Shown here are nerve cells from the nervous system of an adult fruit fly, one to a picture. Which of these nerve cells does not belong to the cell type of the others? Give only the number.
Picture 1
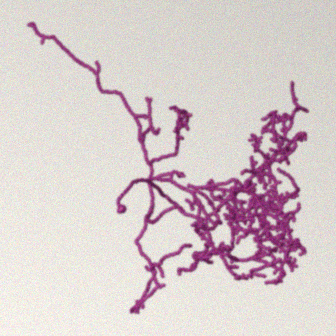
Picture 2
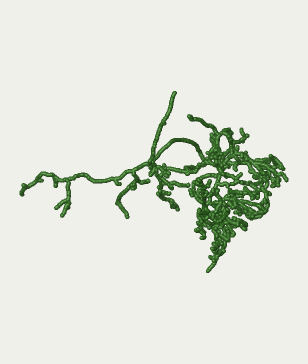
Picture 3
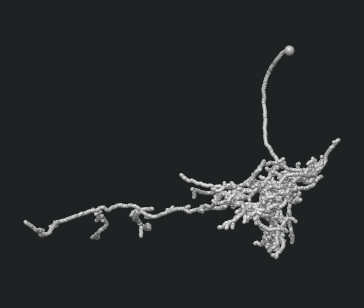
3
